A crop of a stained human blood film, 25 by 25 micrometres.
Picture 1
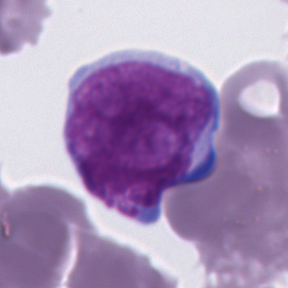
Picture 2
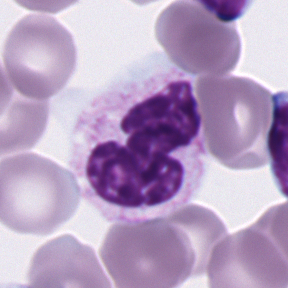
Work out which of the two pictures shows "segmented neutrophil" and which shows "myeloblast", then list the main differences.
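In picture 1 is the myeloblast; in picture 2, the segmented neutrophil. The myeloblast measures about 15 micrometres across, with a nucleus about 13 micrometres across that fills about 80% of the cell's area.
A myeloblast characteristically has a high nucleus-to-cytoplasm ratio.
Its cytoplasm forms only a thin rim that stains deep blue and contains no granules and no vacuoles, and a red blood cell touches the cell on its right side. The segmented neutrophil has a roughly round outline and a nucleus divided into several lobes joined together.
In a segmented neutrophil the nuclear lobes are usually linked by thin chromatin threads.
Its chromatin is dark purple and coarsely clumped, with no nucleoli visible.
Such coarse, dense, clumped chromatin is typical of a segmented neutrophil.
Where the myeloblast's cytoplasm holds no granules, the segmented neutrophil's is sprinkled with fine pink granules, though, like the myeloblast, it shows no vacuoles.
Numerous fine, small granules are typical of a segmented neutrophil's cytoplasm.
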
